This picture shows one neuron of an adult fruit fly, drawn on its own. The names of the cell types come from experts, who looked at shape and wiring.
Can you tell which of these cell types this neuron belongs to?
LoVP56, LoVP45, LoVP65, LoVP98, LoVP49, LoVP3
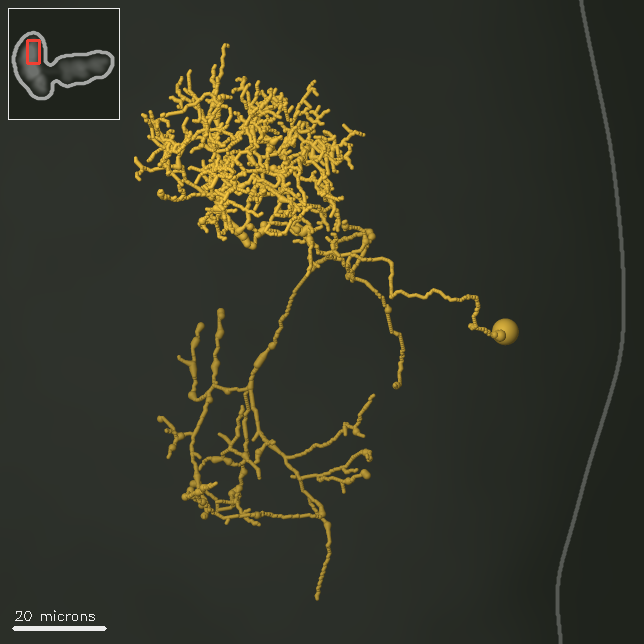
LoVP56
